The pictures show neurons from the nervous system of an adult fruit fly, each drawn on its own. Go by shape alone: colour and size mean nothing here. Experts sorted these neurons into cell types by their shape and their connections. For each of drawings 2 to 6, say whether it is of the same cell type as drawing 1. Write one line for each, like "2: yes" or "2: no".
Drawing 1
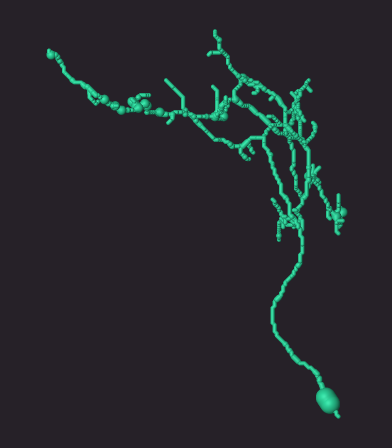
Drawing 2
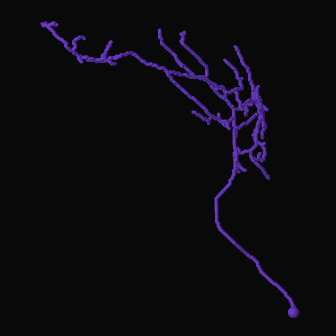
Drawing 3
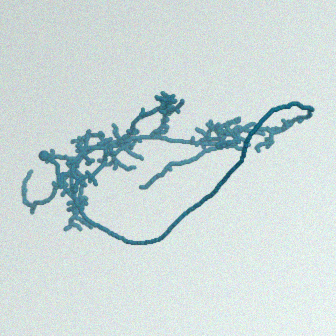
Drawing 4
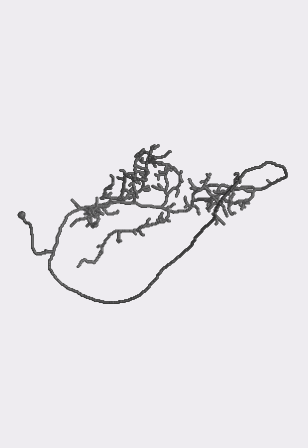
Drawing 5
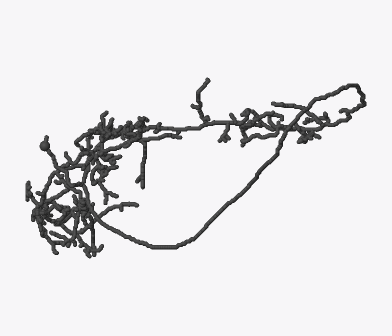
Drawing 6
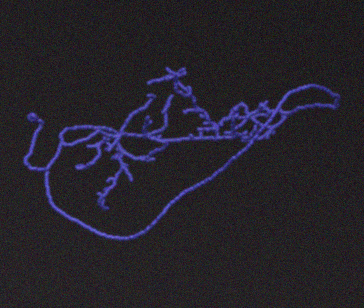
2: yes
3: no
4: no
5: no
6: no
